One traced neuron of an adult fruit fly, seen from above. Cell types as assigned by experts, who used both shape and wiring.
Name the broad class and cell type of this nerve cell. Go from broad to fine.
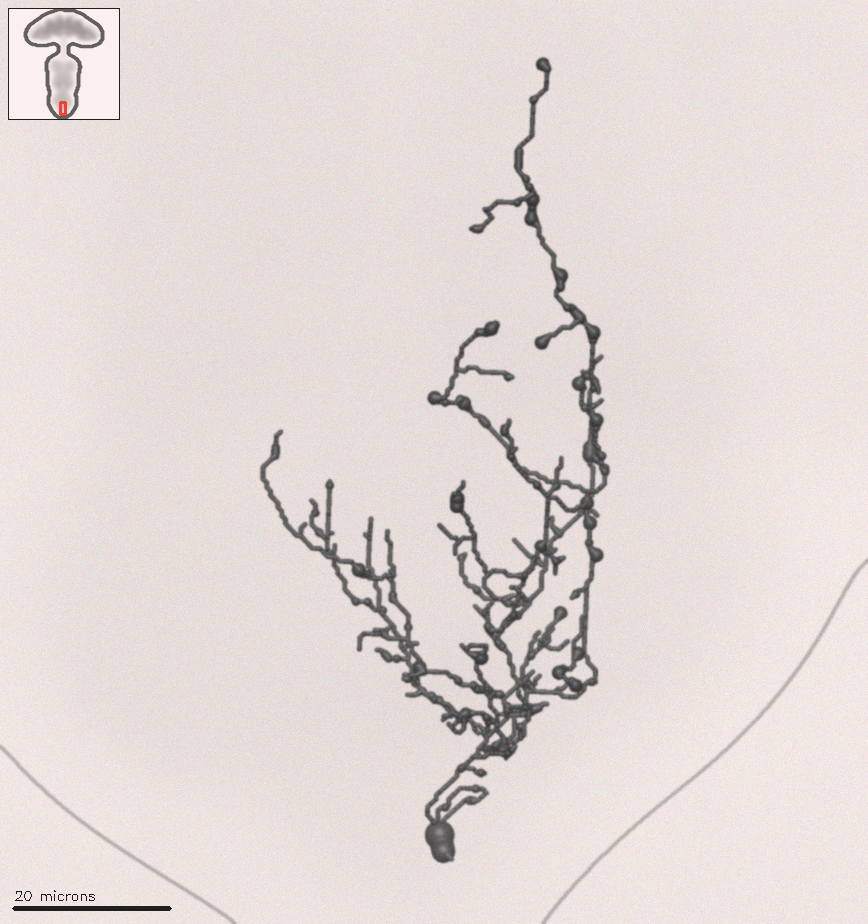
nerve-cord intrinsic neuron; INXXX454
